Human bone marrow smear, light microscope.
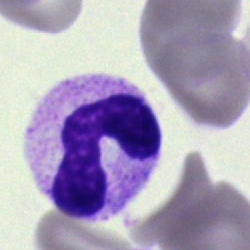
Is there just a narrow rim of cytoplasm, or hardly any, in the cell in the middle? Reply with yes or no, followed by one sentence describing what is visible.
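No. The cytoplasm is plentiful and pale lilac-pink.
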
